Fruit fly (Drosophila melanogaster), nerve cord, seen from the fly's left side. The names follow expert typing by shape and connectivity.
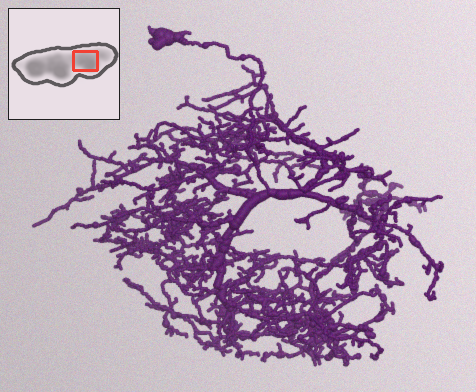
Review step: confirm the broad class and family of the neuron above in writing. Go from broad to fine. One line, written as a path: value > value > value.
nerve-cord intrinsic neuron > hemilineage 17A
